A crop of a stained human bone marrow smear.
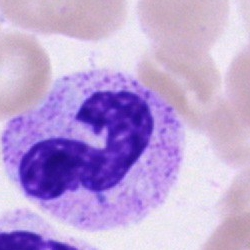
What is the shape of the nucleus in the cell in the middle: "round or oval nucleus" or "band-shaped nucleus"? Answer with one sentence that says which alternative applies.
A nucleus drawn out into a curved band, without separate lobes, is seen in this cell.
